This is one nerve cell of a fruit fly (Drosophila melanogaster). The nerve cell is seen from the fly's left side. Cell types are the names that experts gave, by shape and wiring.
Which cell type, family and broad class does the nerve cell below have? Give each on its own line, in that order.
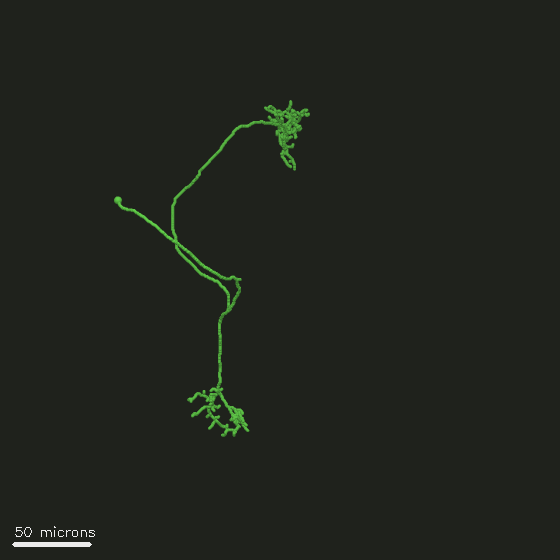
mAL4A
hemilineage CREa1_ventral
central-brain intrinsic neuron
